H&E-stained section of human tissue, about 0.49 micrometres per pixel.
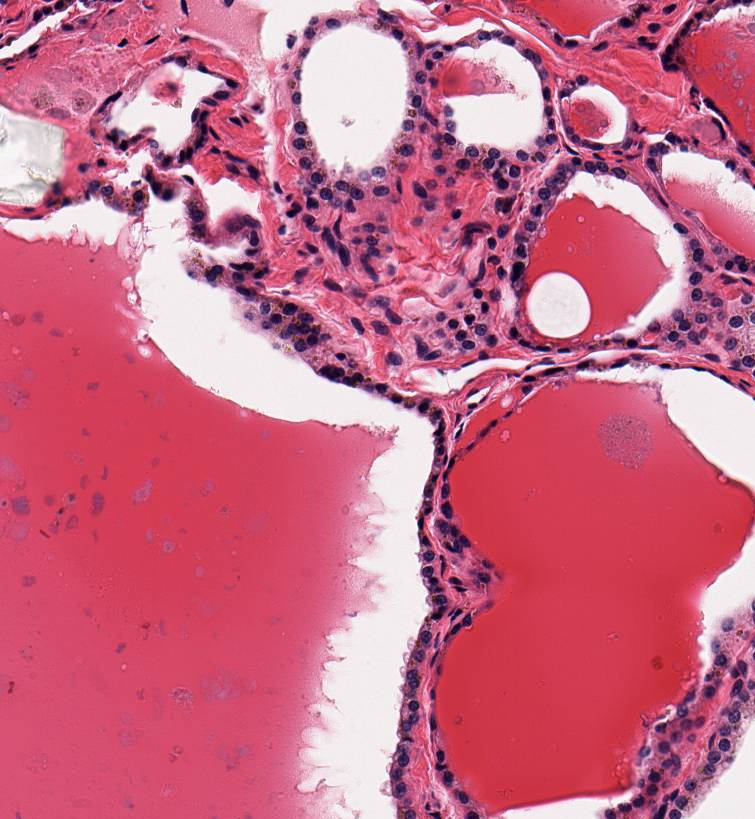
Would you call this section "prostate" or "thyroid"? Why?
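Thyroid. Follicles lined by a single layer of flattened to low cuboidal epithelial cells; nuclei small, round, dark. Several small upper-central follicles have empty white lumens, no colloid.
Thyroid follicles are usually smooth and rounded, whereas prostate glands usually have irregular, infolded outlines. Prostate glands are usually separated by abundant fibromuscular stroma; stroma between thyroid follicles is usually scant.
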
